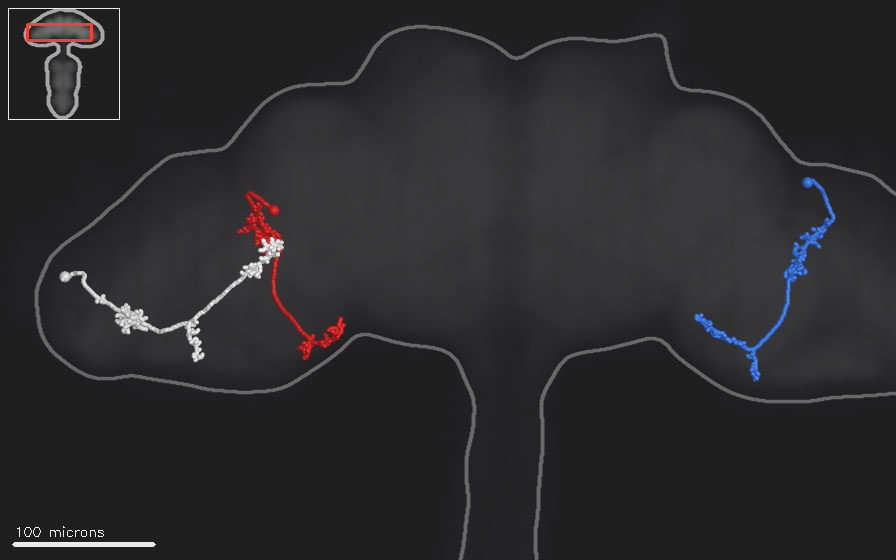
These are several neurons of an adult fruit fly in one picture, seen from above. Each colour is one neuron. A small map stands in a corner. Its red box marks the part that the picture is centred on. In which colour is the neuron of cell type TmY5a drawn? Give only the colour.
blue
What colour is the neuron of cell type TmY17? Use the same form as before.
white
